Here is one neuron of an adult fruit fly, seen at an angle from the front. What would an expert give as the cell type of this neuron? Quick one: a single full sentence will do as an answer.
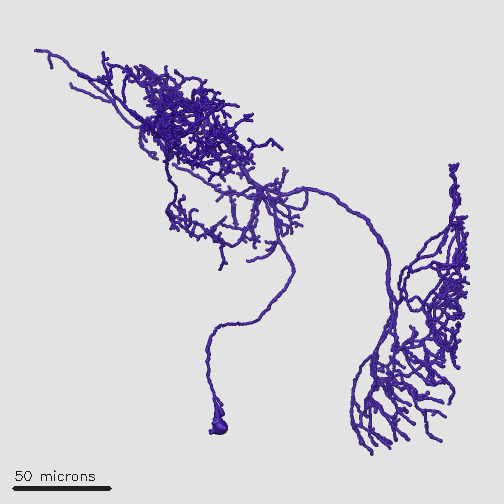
The cell type given to this neuron is LT34.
